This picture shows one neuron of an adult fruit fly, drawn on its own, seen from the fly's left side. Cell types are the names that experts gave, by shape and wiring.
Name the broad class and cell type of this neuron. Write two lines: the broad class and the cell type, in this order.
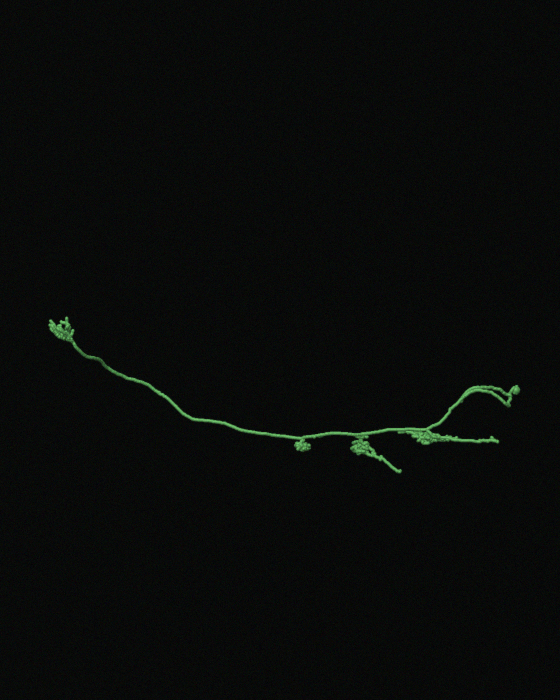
ascending neuron
ANXXX120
